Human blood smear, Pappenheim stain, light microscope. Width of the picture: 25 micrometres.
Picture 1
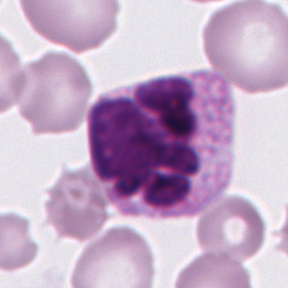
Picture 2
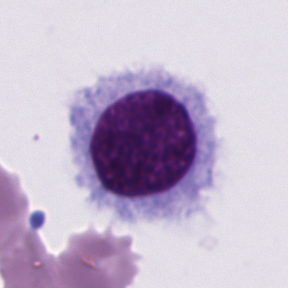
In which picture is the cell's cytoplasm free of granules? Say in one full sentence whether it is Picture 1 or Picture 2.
It is in picture 2 that the cytoplasm shows no visible granules.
